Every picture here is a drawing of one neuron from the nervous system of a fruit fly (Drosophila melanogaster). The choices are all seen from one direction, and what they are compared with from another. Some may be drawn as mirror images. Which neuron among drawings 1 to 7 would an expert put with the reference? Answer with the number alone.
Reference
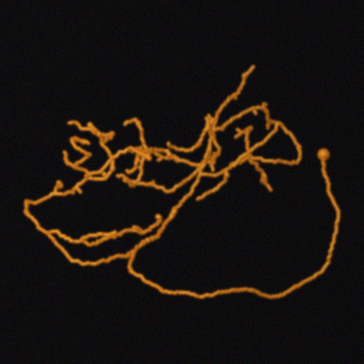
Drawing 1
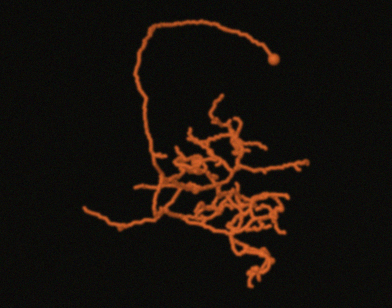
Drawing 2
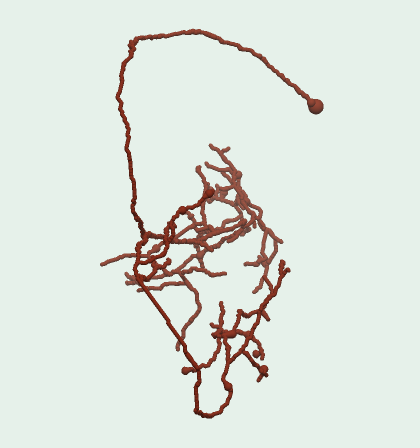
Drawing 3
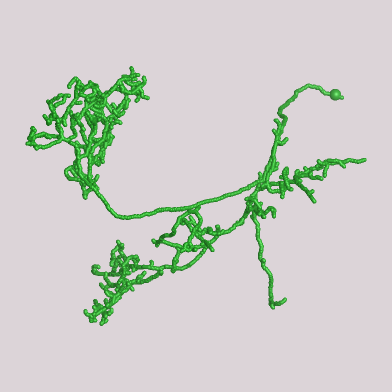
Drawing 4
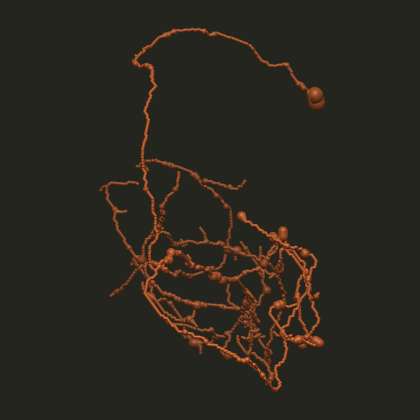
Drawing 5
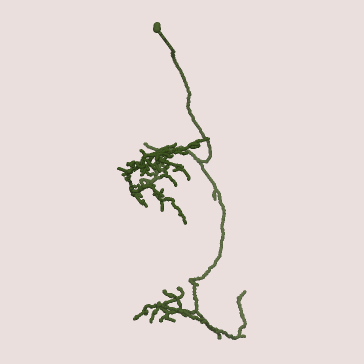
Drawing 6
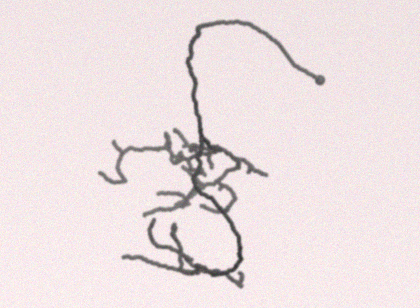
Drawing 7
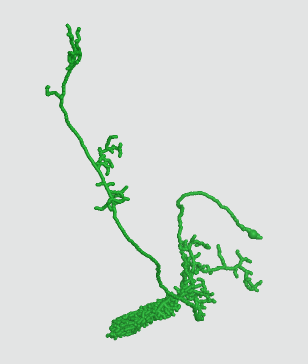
1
